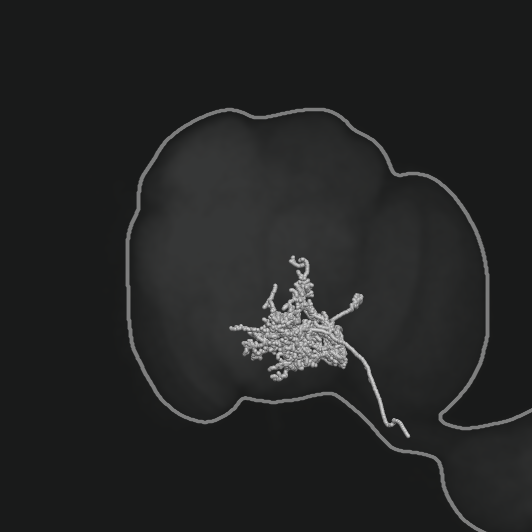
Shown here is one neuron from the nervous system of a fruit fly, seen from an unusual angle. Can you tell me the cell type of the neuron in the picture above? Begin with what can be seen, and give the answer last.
As drawn here it is about as wide as it is tall. Its broad class is motor neuron of the brain. Its cell type is GNG641.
